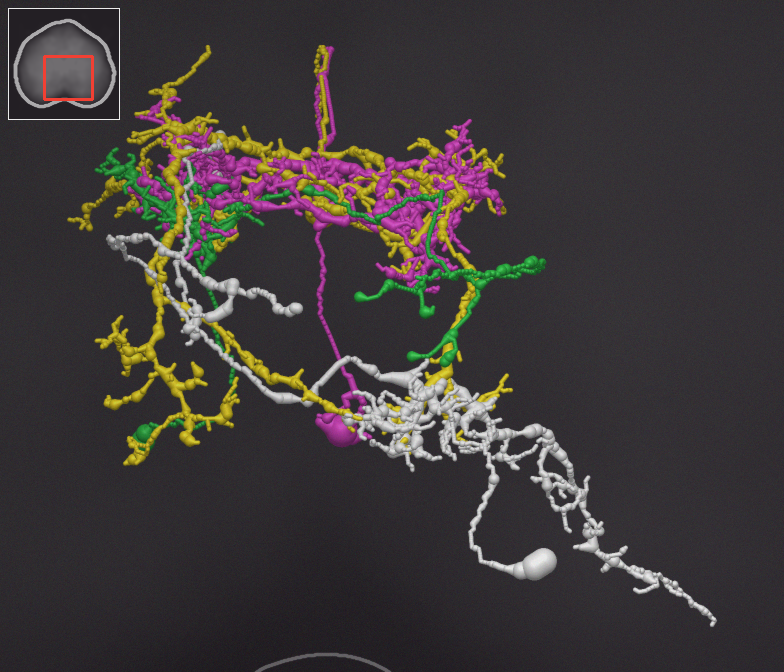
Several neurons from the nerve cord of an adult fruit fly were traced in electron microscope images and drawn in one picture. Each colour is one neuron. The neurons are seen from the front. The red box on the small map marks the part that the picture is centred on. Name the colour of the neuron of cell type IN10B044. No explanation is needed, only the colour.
green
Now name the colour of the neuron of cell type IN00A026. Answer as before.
yellow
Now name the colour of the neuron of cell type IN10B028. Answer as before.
white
